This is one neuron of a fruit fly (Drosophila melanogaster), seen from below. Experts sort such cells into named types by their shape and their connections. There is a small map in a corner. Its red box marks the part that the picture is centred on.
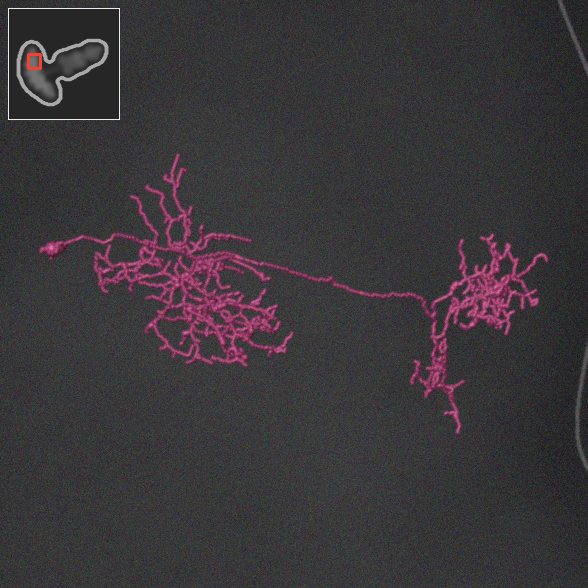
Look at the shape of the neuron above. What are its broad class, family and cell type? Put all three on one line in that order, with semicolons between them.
optic-lobe intrinsic neuron; TmY; TmY16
